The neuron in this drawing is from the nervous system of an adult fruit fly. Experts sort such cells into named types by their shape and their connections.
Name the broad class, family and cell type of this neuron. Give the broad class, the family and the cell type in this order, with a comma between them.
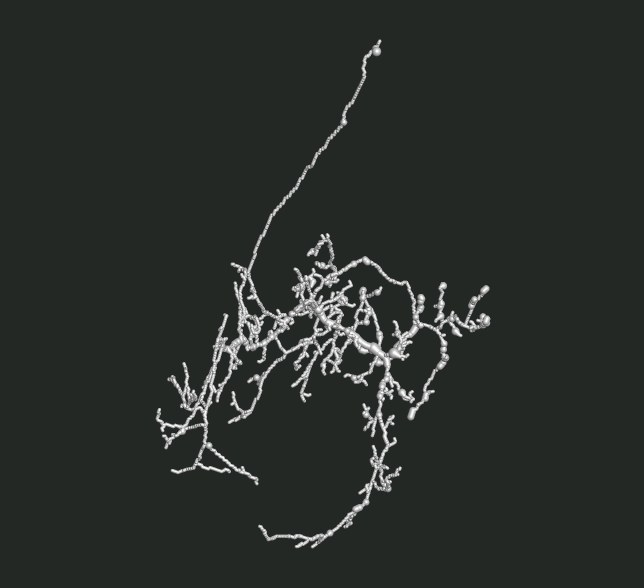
nerve-cord intrinsic neuron, hemilineage 03A, IN03A048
